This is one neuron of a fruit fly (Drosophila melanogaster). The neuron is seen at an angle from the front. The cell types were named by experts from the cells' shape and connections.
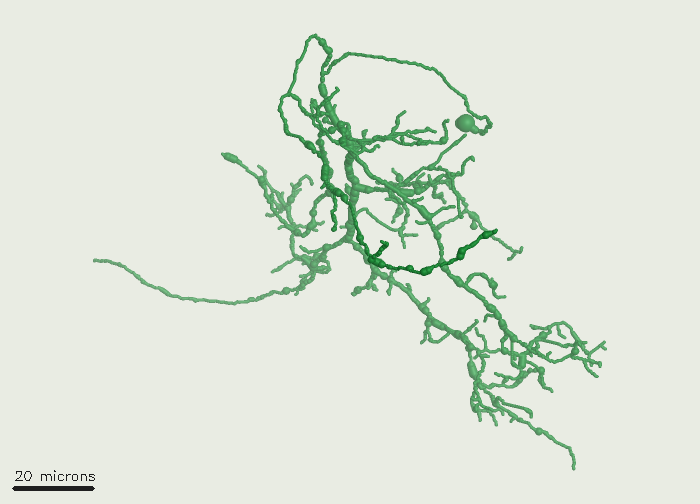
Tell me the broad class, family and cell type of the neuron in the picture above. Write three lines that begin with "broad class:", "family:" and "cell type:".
broad class: central-brain intrinsic neuron
family: hemilineage DM4_dorsal
cell type: SMP395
